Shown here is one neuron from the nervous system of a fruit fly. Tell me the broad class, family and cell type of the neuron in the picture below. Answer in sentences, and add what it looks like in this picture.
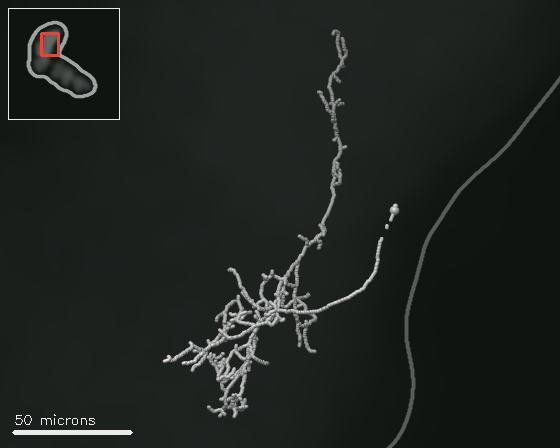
Its broad class is central-brain intrinsic neuron. Its family is hemilineage SMPp&v1_posterior. The cell type is CB2500. From top to bottom in the picture it spans about 170 microns. Dozens of branch ends can be seen.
